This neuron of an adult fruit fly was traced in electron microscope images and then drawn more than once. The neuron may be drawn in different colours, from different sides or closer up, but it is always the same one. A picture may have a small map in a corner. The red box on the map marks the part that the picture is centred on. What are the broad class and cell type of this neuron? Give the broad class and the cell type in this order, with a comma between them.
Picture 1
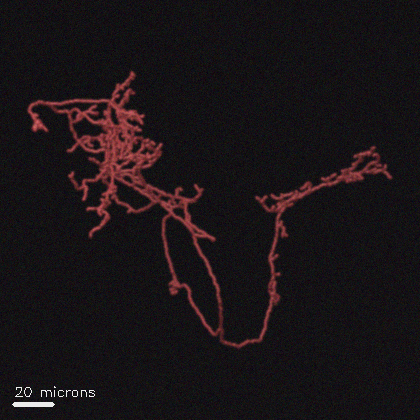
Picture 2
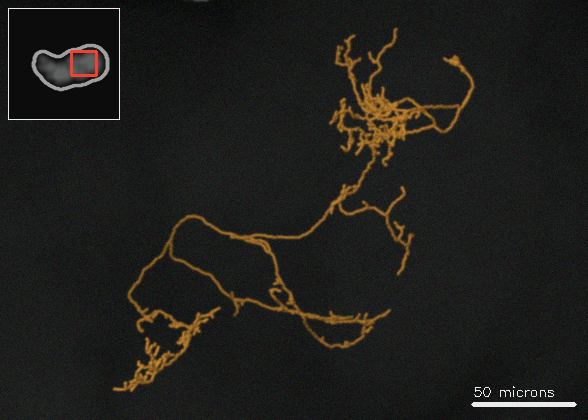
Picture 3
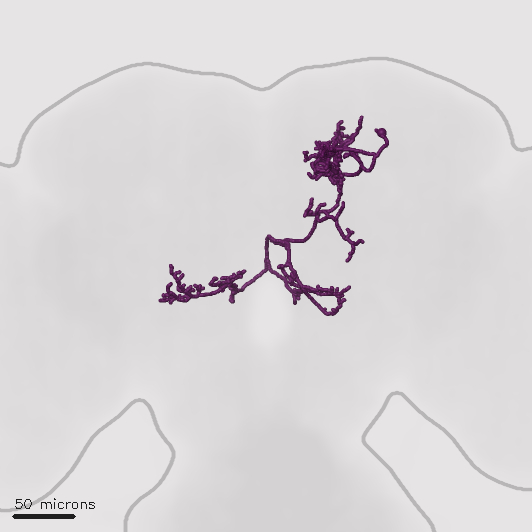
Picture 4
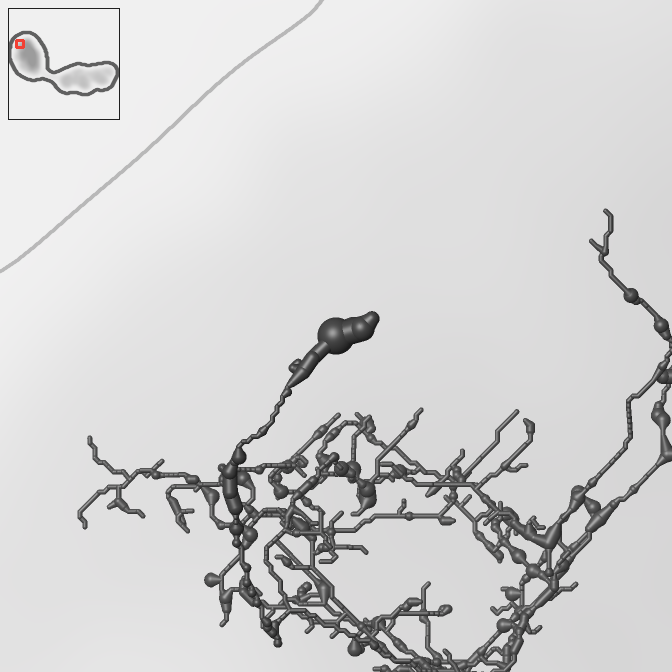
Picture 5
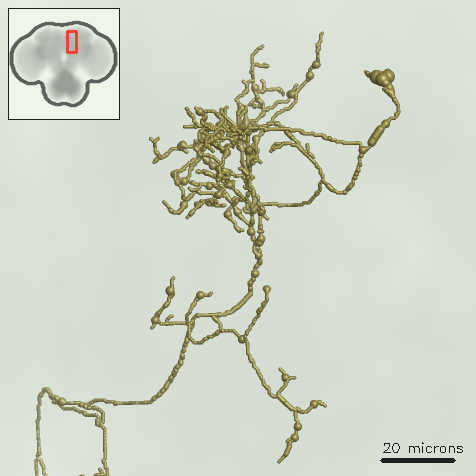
central-brain intrinsic neuron, CRE010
